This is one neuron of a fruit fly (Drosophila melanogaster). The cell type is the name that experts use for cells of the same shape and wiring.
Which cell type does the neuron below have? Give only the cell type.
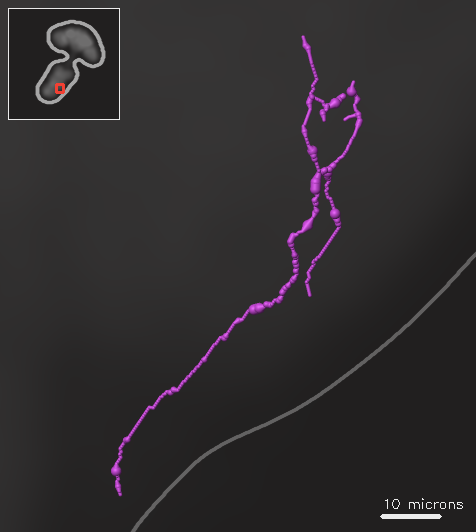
SNta28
